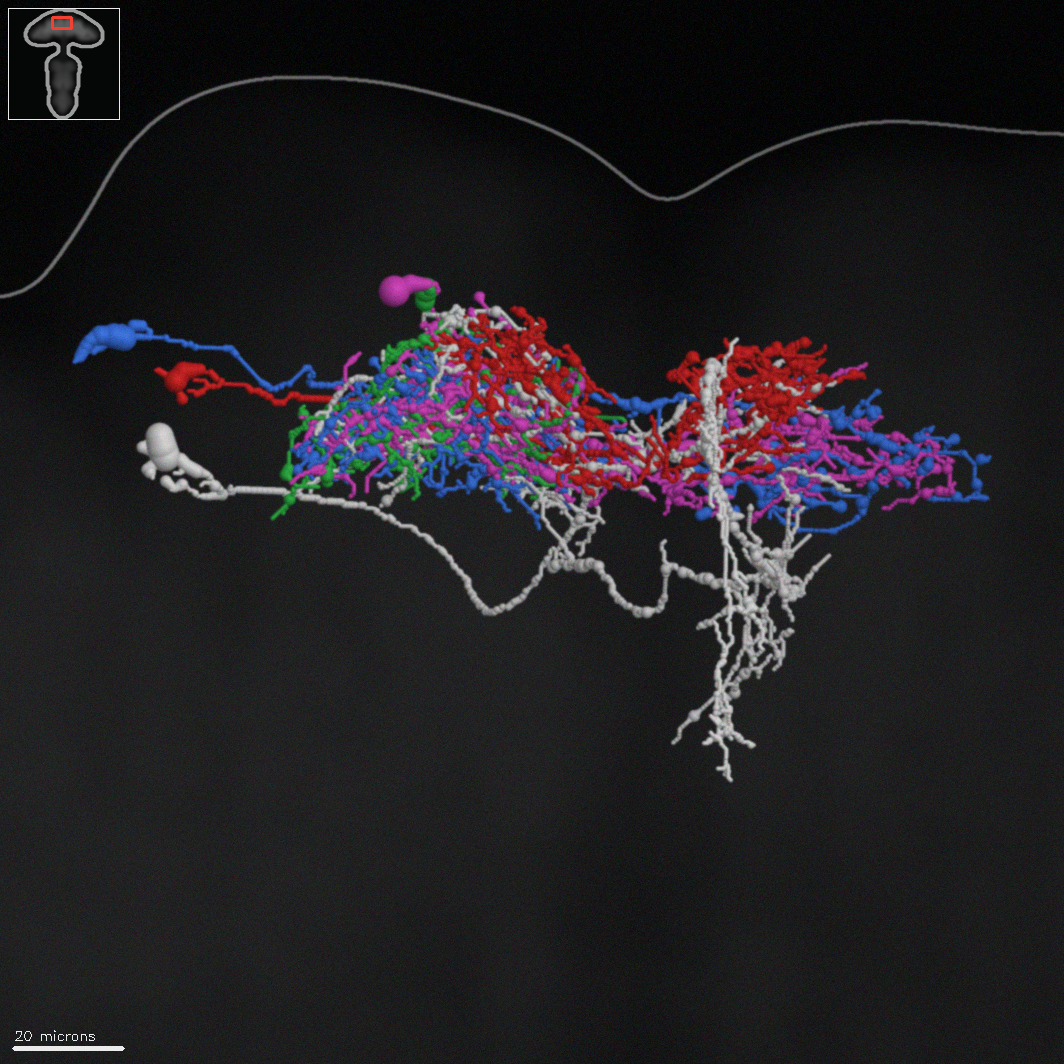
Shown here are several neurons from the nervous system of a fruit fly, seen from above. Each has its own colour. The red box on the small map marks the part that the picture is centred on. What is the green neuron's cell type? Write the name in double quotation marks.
"GNG362"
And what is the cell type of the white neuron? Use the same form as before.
"GNG540"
